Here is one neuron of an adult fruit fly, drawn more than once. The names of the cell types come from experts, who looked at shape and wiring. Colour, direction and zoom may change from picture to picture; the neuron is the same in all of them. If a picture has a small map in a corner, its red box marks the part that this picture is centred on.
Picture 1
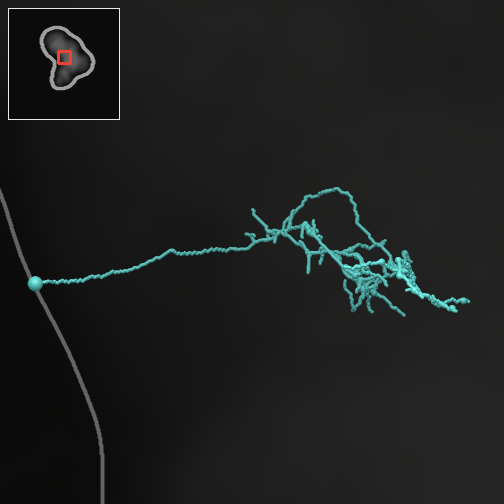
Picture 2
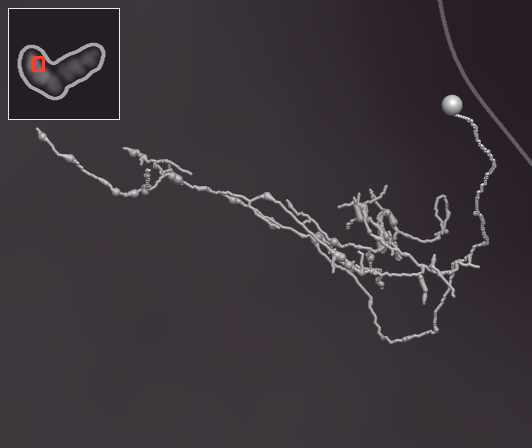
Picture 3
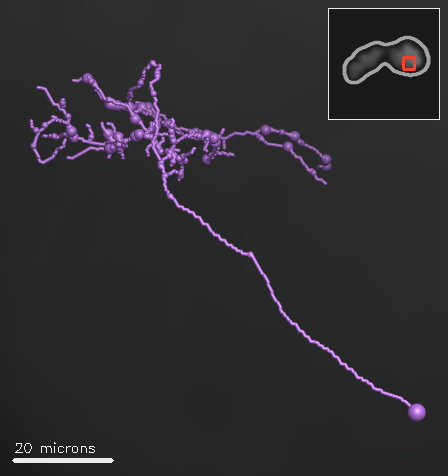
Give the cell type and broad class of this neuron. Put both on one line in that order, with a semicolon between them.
CB1794; central-brain intrinsic neuron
